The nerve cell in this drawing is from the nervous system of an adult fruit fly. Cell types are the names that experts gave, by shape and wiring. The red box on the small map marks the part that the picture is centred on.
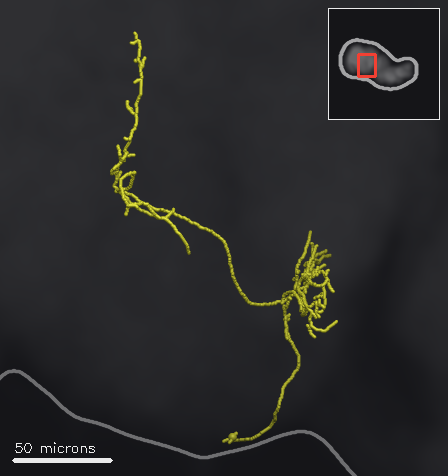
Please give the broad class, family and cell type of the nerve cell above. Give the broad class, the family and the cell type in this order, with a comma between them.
central-brain intrinsic neuron, hemilineage LB3, GNG382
